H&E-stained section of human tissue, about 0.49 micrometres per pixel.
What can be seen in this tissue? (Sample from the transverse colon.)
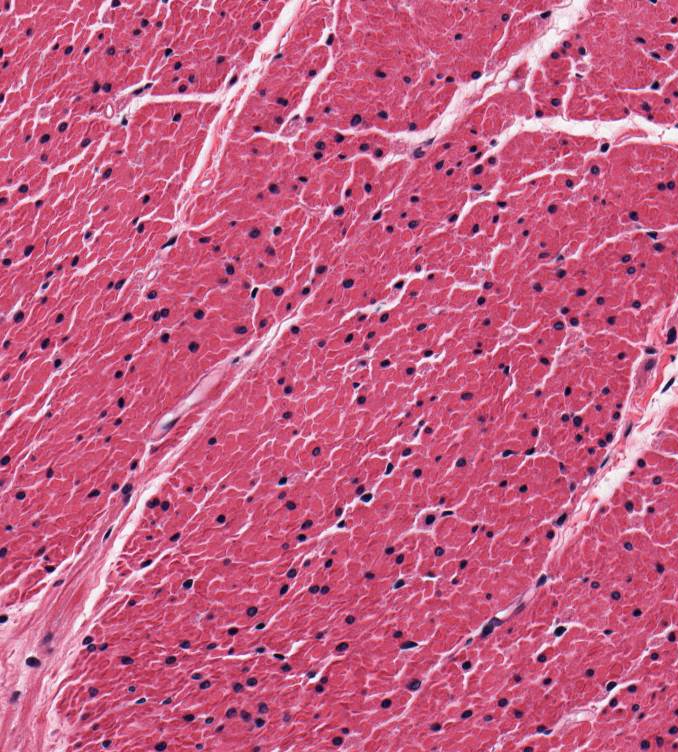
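Nearly all you see is small, closely packed, polygonal pink profiles: muscle fibres cut in cross-section. Thin pale connective tissue strands, running lower left to upper right, divide them into bundles. Their nuclei, small, round to oval and dark purple, lie singly and evenly across the bundles.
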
